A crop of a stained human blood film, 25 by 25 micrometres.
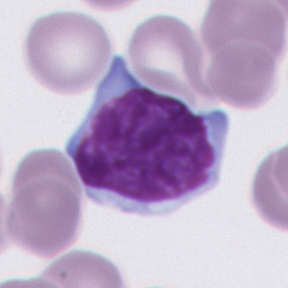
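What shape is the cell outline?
Angular, with pointed corners at the upper left and the right.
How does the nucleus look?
Roughly round and unlobed with a slightly uneven edge, about 12 by 10 micrometres; chromatin dark purple, coarsely clumped.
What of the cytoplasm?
Pale blue, a moderate rim widest at the upper left.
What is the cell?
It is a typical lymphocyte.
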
